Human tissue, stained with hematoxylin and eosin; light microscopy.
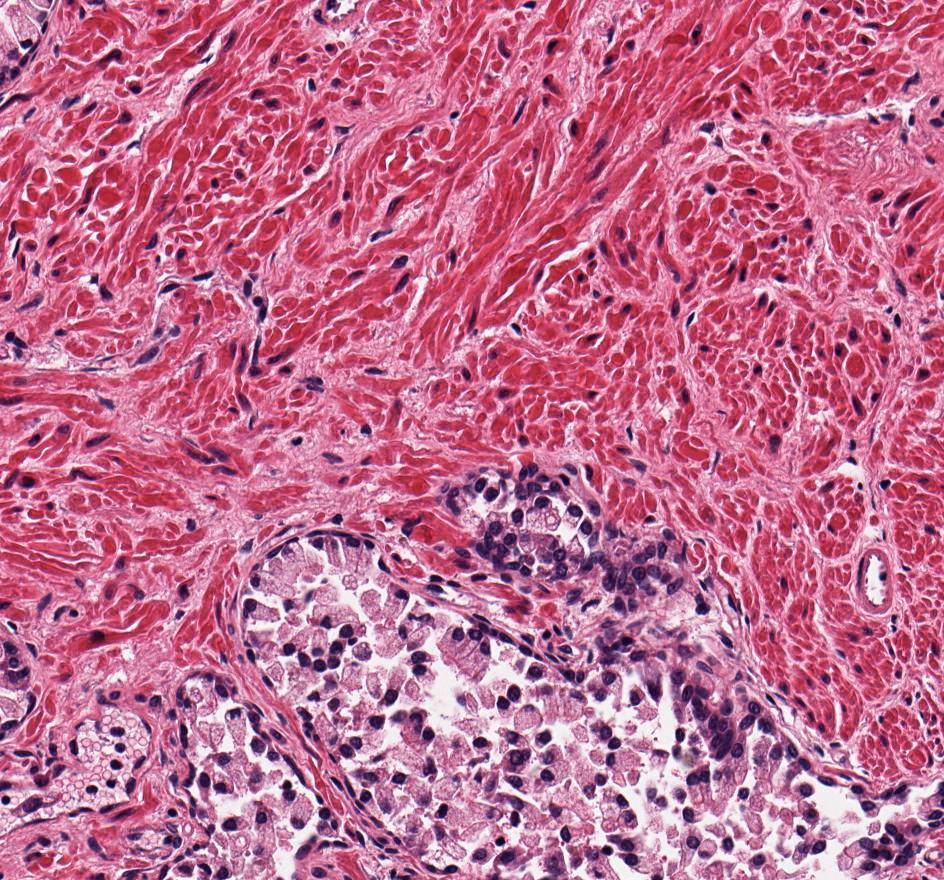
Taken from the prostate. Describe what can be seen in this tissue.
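Smooth muscle bundles go in different directions, many fibres on the right cut across as rounded pink profiles. Lower down, loose cells with small, round, dark-staining nuclei sit apart in clear spaces rather than a continuous sheet. Just below centre, where the cell clusters meet the muscle, nuclei are more crowded and darker than elsewhere in them.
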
